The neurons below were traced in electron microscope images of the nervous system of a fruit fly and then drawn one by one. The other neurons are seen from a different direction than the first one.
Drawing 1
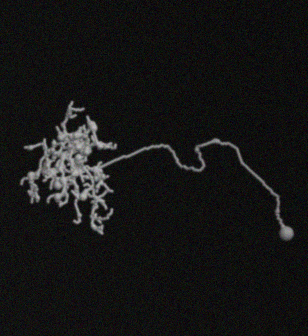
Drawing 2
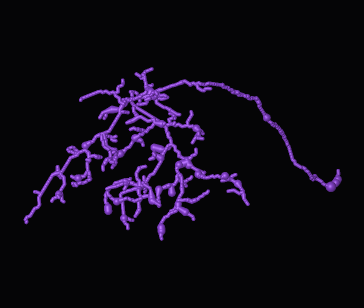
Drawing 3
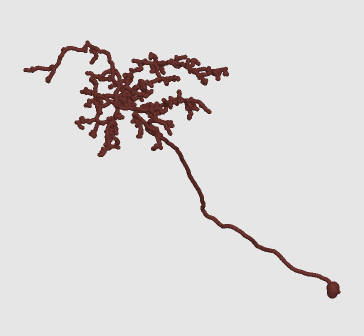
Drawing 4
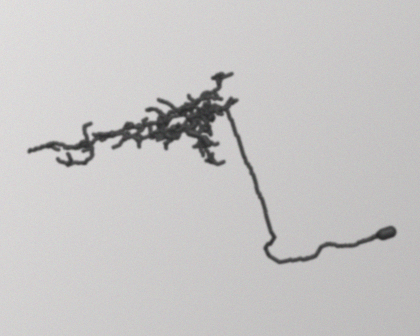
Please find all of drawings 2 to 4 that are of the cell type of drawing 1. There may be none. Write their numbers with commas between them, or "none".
3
